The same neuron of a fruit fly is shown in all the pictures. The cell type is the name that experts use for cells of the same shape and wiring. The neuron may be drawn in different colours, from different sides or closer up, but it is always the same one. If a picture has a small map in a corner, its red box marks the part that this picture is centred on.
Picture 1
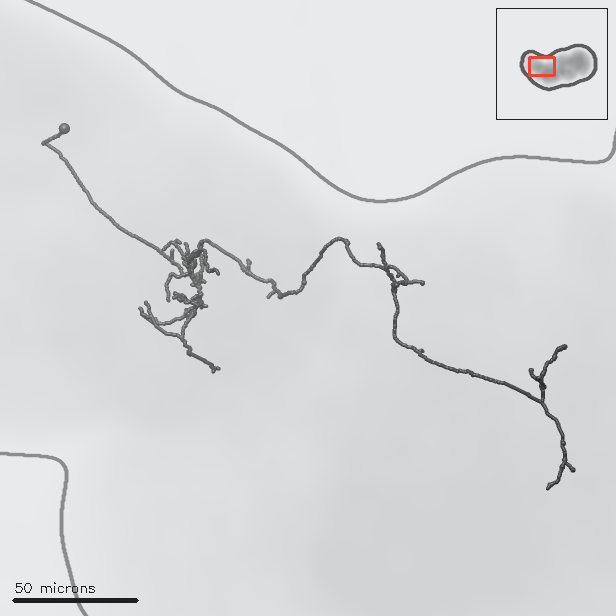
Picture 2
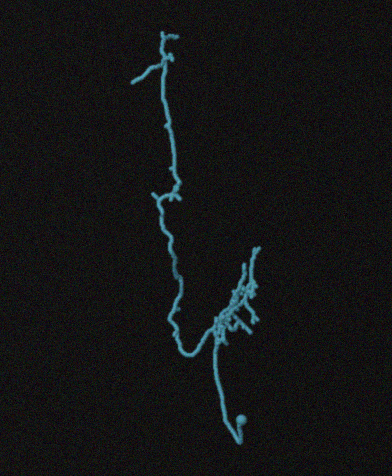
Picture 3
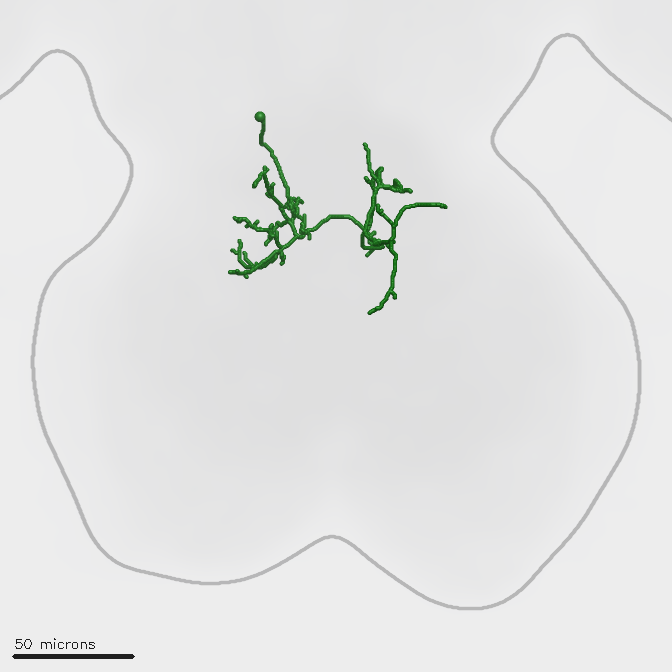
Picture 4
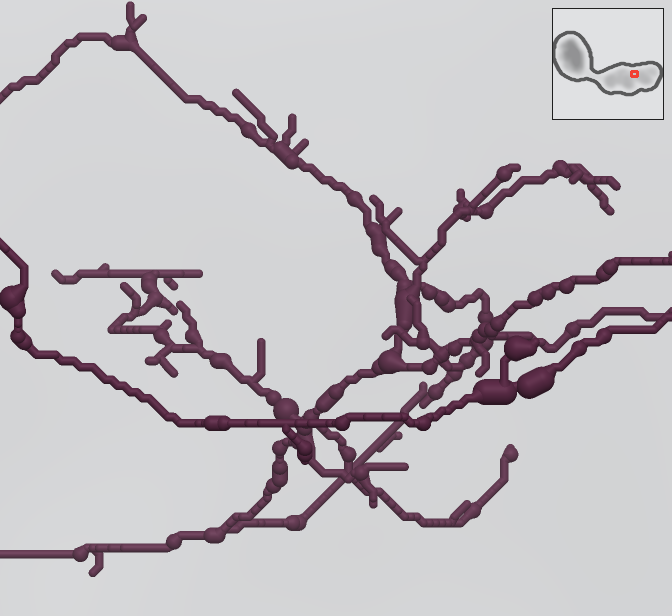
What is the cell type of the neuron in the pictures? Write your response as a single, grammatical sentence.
It is the cell type IN07B100 to which this neuron belongs.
